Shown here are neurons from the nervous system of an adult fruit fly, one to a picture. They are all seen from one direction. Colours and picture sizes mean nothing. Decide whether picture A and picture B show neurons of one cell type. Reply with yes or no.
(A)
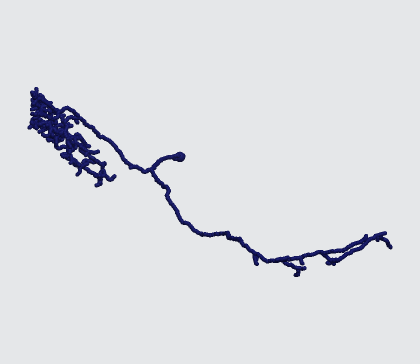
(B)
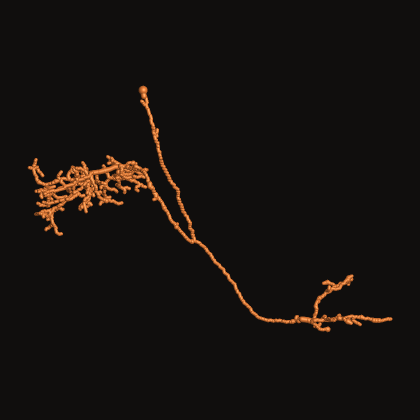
no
